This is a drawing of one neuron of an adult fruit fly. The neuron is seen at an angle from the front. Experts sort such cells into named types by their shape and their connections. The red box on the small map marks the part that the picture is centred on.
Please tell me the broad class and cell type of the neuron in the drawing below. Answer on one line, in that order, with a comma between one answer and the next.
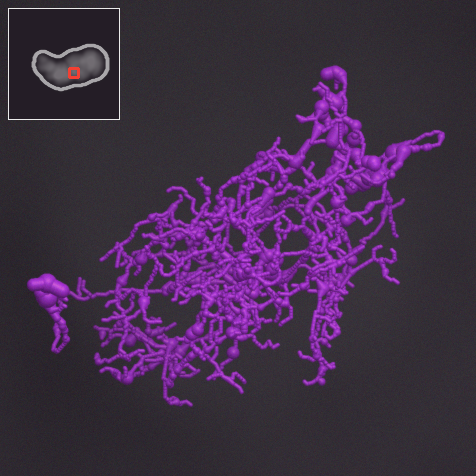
central-brain intrinsic neuron, CB1903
